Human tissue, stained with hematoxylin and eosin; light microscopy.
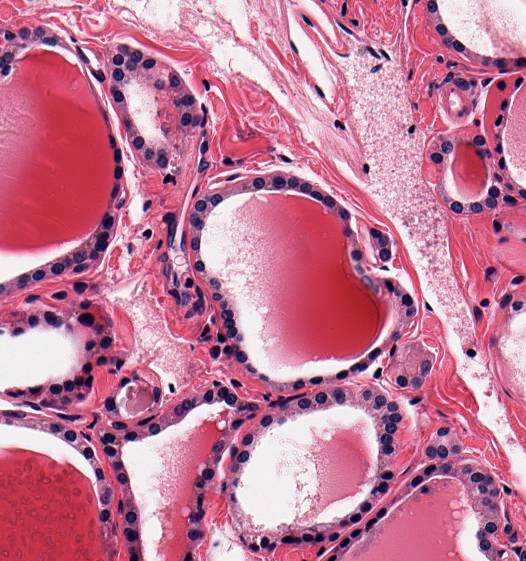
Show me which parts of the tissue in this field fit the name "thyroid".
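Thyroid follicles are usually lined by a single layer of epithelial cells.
That fits: each follicle here has one layer of low cuboidal epithelial cells, their small, round, dark-staining nuclei set in a single row.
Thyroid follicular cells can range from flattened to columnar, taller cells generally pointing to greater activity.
These low cuboidal cells lie in that range.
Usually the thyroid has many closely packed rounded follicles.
Less in keeping is the stroma: wavy pink collagen bundles with scattered flattened dark nuclei lie between the follicles, broadest in the upper centre and right. A band of pale, finely granular pink material fills the stromal space, running down from the top right of centre.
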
